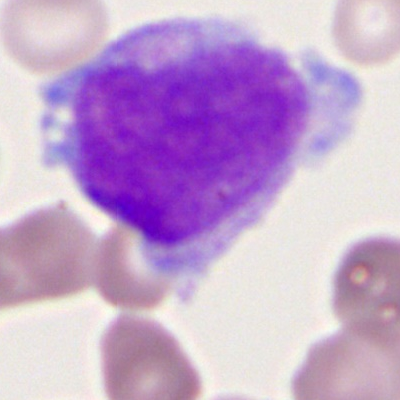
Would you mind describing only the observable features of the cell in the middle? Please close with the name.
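Its outline is irregular and roughly triangular, with uneven edges. A large nucleus fills most of the cell. Around it, the cytoplasm forms a scant, pale blue rim. At the left edge, a few small clear vacuoles sit in the cytoplasm. This cell is a monocyte.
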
